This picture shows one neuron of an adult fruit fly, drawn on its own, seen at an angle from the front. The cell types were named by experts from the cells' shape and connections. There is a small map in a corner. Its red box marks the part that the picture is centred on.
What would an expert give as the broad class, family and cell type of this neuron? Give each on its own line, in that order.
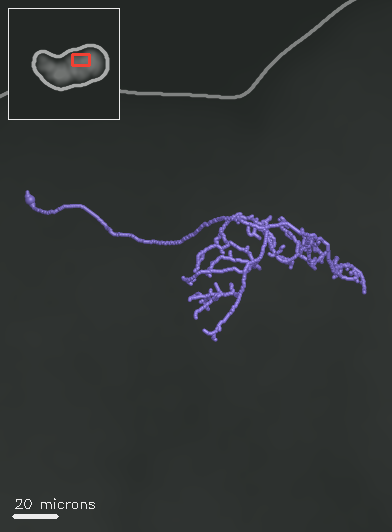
central-brain intrinsic neuron
hemilineage DM6_dorso_medial
FB5S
